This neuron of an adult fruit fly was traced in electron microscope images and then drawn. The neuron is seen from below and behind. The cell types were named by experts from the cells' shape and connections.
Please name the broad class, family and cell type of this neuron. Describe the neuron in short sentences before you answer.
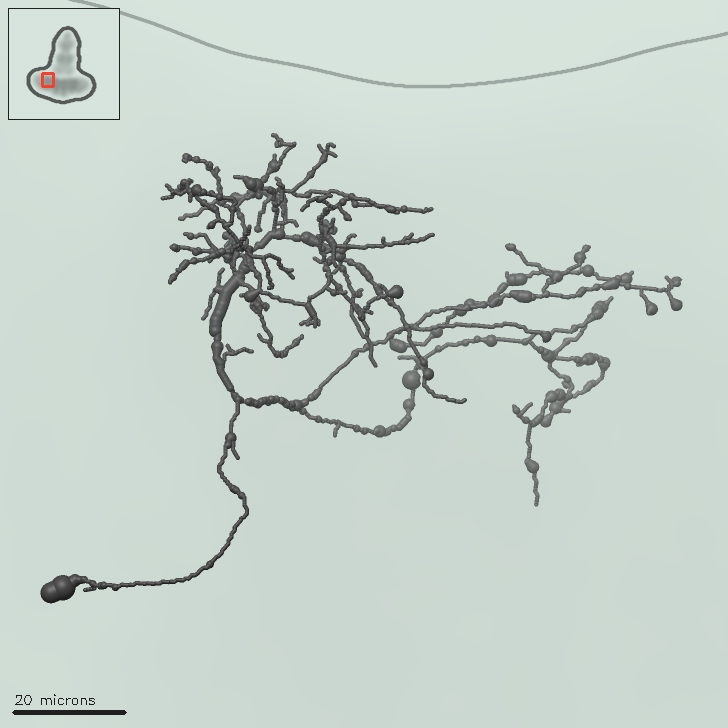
Its cell body lies at the lower left of the picture. From left to right in the picture it spans about 110 microns. The picture shows dozens of branch ends. It is a central-brain intrinsic neuron. The family is hemilineage LHa2. It is of cell type CB0947.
